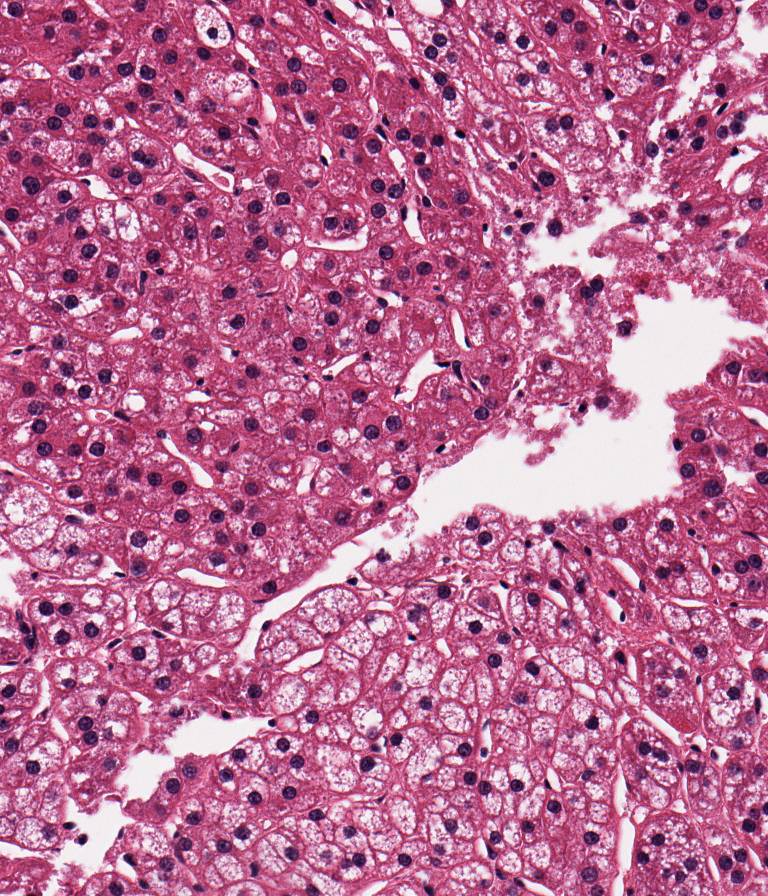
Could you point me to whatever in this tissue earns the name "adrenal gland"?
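Tissue: adrenal gland. Large polygonal cells with sharply outlined cell borders fill the whole field in broad plates, separated by narrow slit-like spaces. Lower half: pale, clear, finely vacuolated cytoplasm. Upper left: pinker, more granular cytoplasm than the lower half.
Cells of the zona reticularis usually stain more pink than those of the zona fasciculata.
That pink-versus-pale contrast is in keeping with adrenal gland.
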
